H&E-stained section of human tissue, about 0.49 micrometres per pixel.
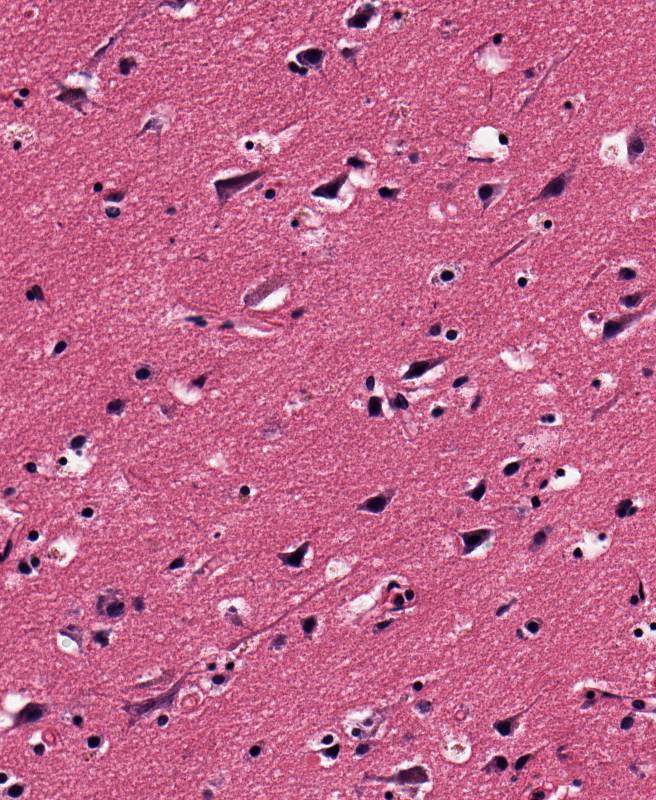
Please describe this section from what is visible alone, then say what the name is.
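The field is a continuous, finely granular pink matrix through which cells lie singly, without organised units. Small round dark nuclei with scant visible cytoplasm are spread evenly throughout. Many cells sit in clear empty halos where the matrix has pulled away from them. No epithelium, glands, muscle or fat appears anywhere. This is cerebral cortex.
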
